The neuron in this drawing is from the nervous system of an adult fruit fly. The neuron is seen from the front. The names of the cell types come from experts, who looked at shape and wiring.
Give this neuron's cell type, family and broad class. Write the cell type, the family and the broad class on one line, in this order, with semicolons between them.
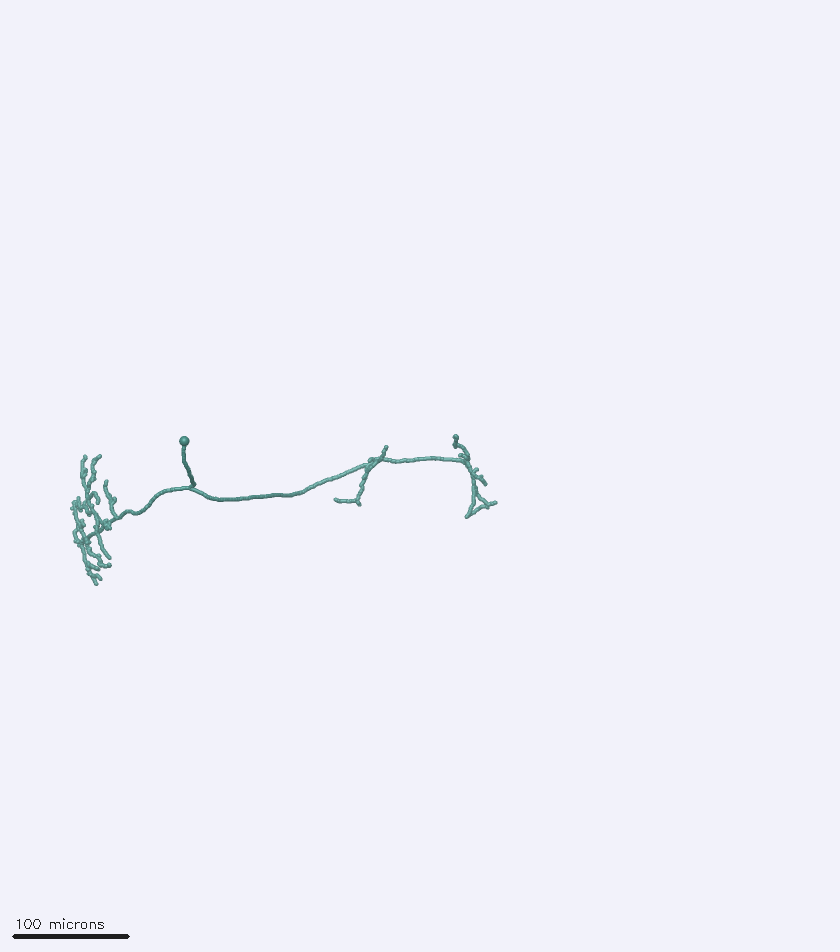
MeVP55; hemilineage VPNl&d1_lateral; visual projection neuron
